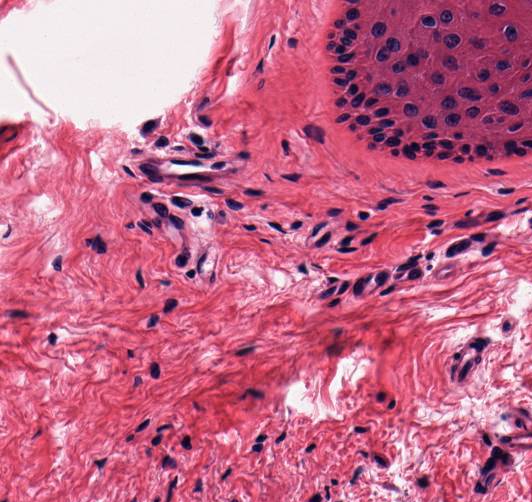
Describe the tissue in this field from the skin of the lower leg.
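First thing I notice is the upper right corner: a rounded mass of stratified epithelium with a smooth outer border. Its cells look polygonal, with round to oval dark nuclei. Just beneath it, a more cellular band of stroma runs roughly horizontally across the middle of the field. Through the stroma, scattered elongated, spindle-shaped dark nuclei lie along the fibres.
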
